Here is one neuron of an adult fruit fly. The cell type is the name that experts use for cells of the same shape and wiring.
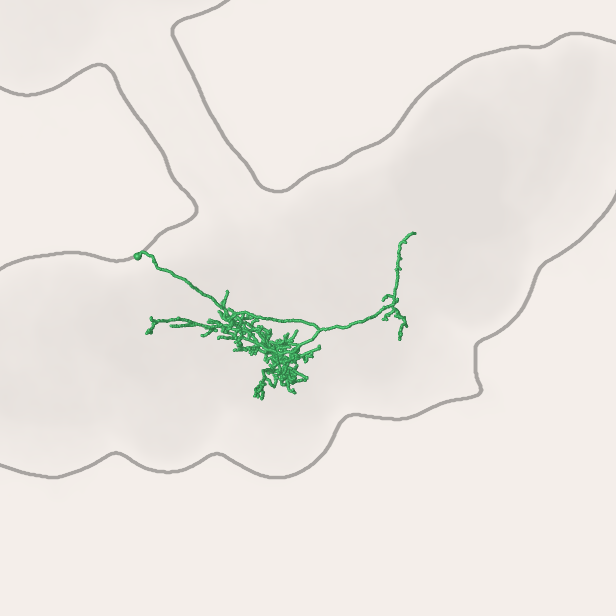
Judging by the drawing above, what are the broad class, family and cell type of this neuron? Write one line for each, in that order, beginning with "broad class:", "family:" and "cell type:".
broad class: central-brain intrinsic neuron
family: hemilineage SMPpv2_dorsal
cell type: SIP052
